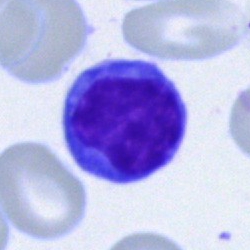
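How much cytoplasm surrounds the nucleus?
Only a thin rim, which is widest at the lower left of the cell.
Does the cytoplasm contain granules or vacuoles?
Neither: no granules are seen, and no vacuoles are present.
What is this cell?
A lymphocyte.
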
